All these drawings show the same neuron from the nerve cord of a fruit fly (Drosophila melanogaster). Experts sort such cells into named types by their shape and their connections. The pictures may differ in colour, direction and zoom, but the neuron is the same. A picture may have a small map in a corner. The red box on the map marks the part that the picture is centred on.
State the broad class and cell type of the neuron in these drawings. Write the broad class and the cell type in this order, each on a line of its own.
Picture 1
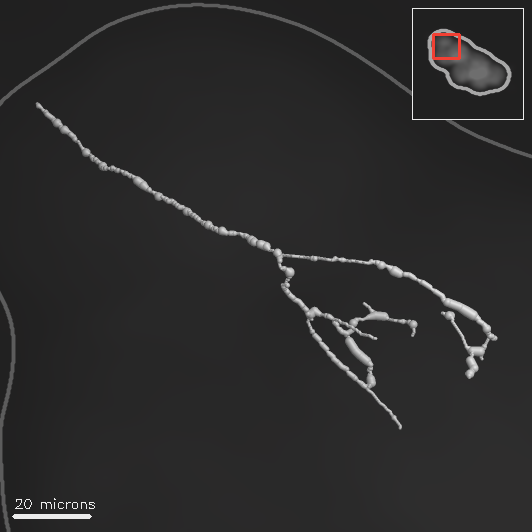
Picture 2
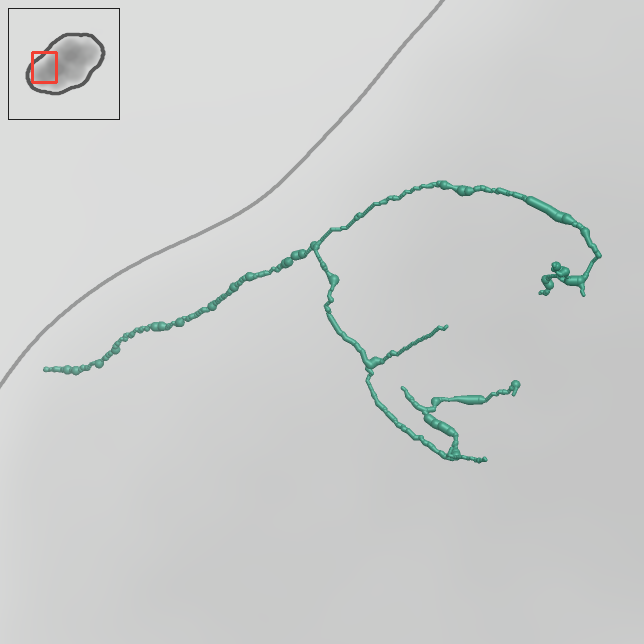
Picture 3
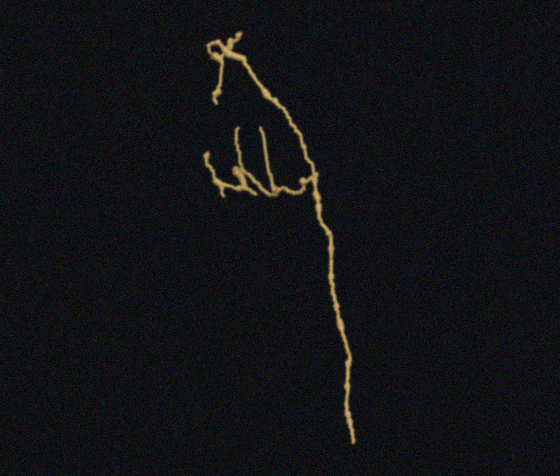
sensory neuron entering the nerve cord
SNxx15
